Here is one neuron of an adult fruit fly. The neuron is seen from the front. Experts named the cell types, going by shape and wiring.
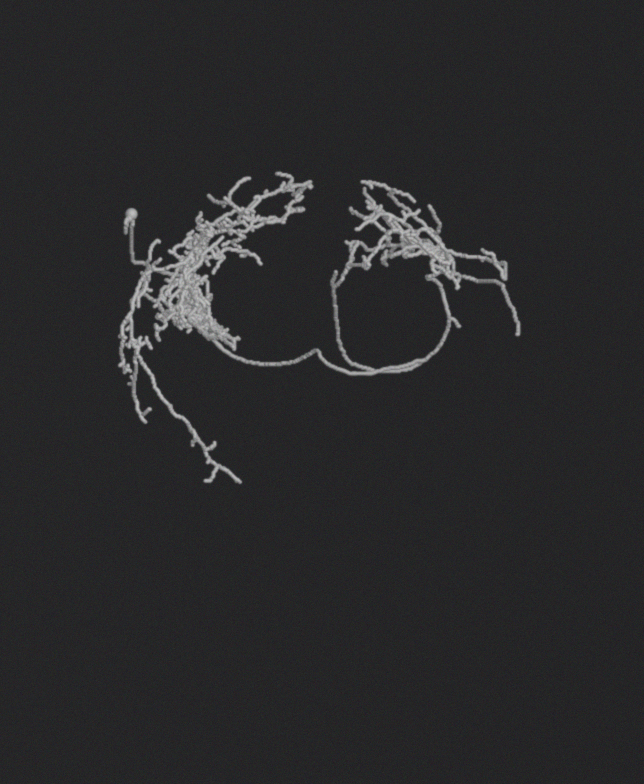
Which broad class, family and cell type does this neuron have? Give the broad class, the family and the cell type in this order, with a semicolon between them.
nerve-cord intrinsic neuron; hemilineage 19B; IN19B031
